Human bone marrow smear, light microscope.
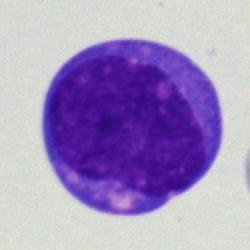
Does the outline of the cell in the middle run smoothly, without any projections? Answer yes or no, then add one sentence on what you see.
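Yes. The cell outline is round and smooth.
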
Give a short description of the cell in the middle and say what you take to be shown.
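Narrow rim of cytoplasm only; nucleus fills most of the cell. Chromatin deep purple, finely stippled. Cytoplasm blue, with a pale pinkish area near the bottom of the cell. Cell is a blast.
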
